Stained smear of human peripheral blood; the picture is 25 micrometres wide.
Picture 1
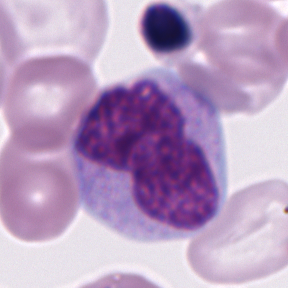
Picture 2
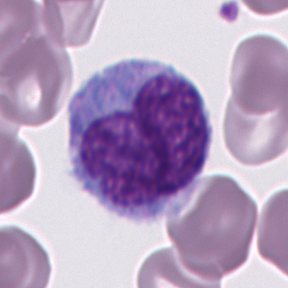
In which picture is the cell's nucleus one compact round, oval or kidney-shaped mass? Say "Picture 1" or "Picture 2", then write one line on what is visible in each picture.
Picture 2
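In picture 1: The nucleus is folded into two overlapping lobes.
In picture 2: The nucleus has a notch in its upper edge, giving it a kidney-like shape.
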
